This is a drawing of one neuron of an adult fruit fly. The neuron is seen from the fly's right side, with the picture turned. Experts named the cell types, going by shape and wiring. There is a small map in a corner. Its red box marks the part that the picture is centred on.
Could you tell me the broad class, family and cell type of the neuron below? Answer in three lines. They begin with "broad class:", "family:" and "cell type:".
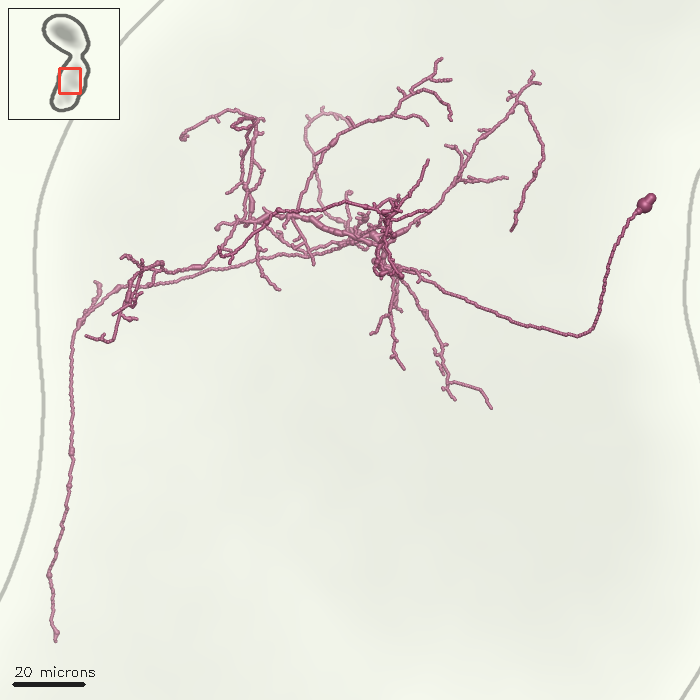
broad class: nerve-cord intrinsic neuron
family: hemilineage 08B
cell type: IN08B051_c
